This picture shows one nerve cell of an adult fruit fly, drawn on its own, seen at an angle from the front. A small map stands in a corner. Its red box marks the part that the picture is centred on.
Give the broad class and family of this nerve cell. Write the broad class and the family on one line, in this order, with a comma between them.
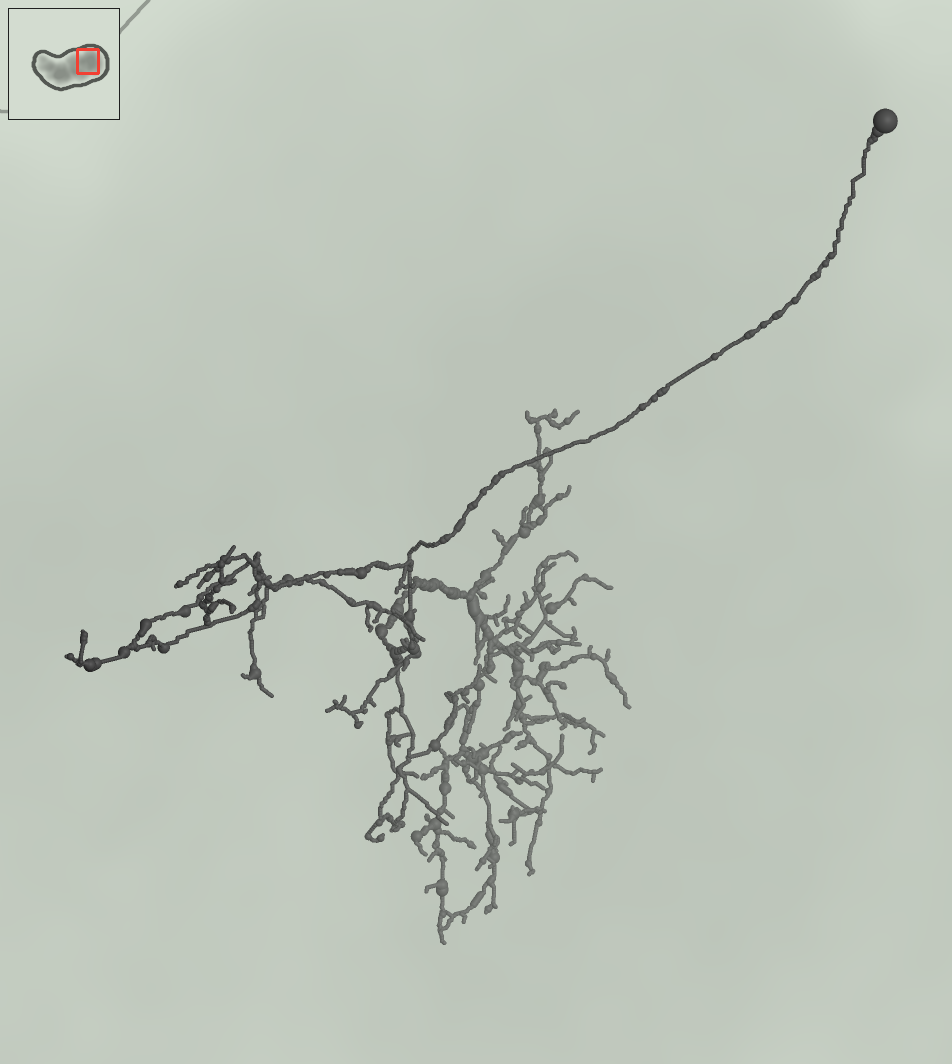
visual projection neuron, LPC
